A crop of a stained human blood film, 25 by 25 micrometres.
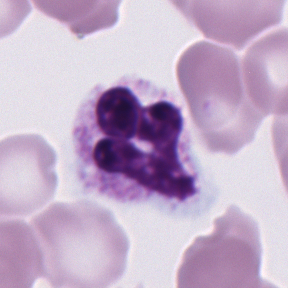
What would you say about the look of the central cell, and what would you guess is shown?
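Start with the outline of the central cell: roughly round, with a slightly irregular edge. Now the nucleus, where the chromatin is dense and dark purple. The cytoplasm is pale pinkish-lilac. Look closely and you will find fine pinkish-violet granules scattered through it. This is a segmented neutrophil.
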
